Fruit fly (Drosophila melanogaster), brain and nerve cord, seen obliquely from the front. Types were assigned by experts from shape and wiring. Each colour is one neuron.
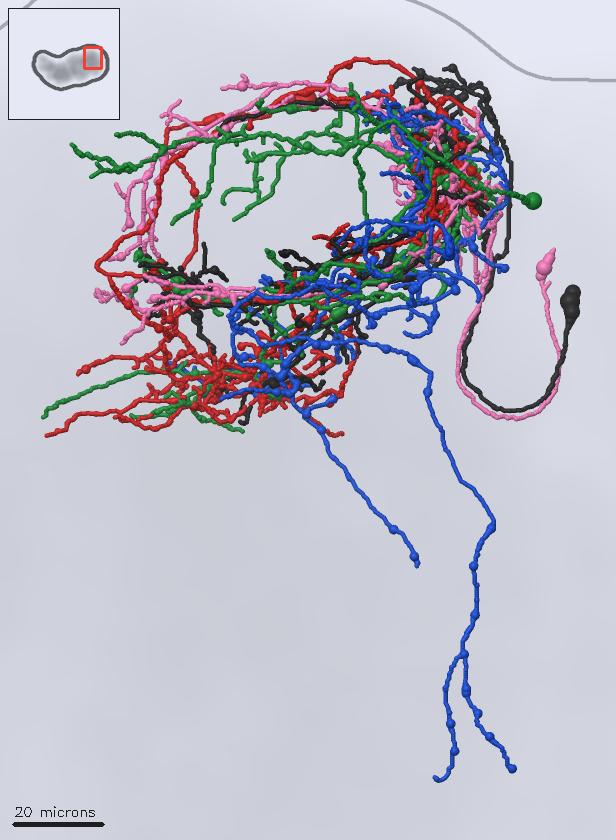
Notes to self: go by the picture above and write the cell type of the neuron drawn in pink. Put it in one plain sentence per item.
The cell type is SLP002.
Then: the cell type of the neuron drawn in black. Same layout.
The cell type is LHCENT13_d.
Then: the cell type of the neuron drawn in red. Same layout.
The cell type is SLP383.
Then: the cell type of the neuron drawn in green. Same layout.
The cell type is SLP122.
